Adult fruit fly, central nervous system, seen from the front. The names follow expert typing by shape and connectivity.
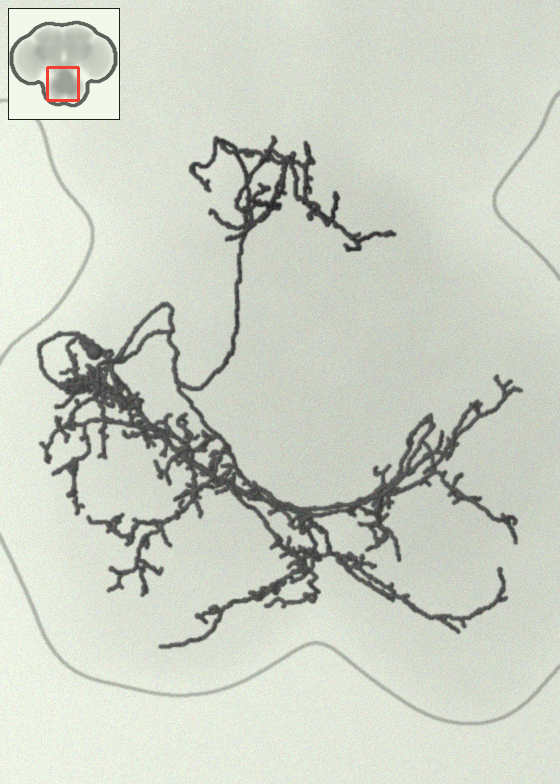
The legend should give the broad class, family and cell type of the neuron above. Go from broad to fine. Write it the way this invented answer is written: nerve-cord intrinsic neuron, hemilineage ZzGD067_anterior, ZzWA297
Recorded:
ascending neuron, hemilineage 19A, AN19A019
